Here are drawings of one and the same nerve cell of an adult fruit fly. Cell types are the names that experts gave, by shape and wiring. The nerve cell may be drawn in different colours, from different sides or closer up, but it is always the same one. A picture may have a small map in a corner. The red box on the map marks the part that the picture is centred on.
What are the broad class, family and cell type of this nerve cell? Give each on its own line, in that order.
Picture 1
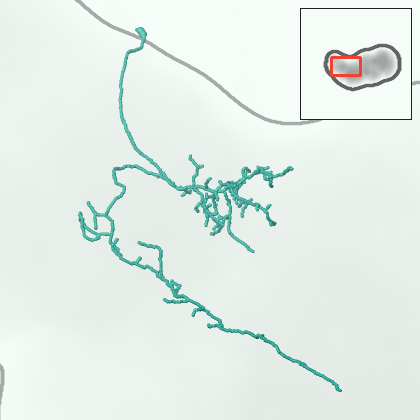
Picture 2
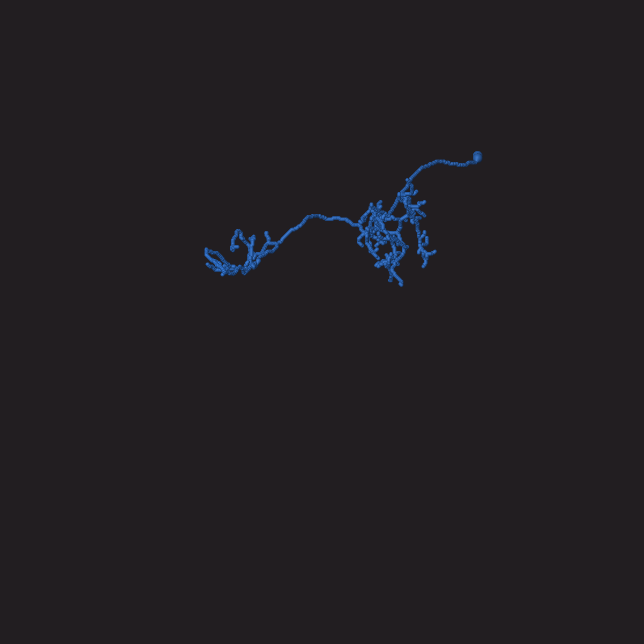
nerve-cord intrinsic neuron
hemilineage 07B
IN07B087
